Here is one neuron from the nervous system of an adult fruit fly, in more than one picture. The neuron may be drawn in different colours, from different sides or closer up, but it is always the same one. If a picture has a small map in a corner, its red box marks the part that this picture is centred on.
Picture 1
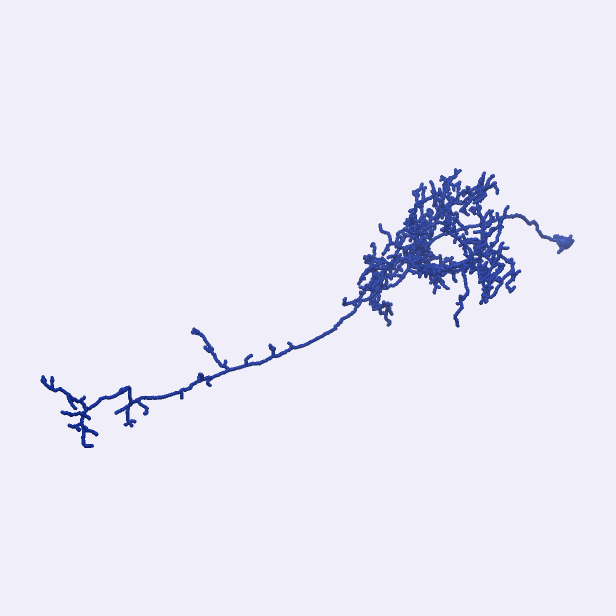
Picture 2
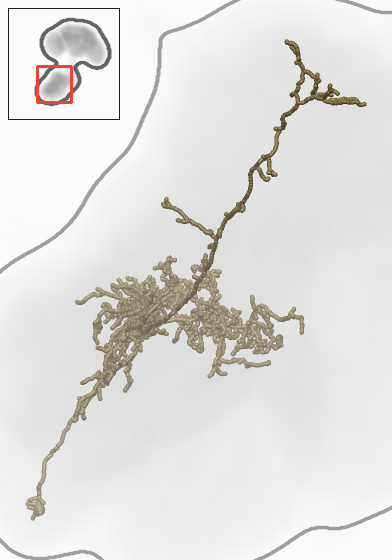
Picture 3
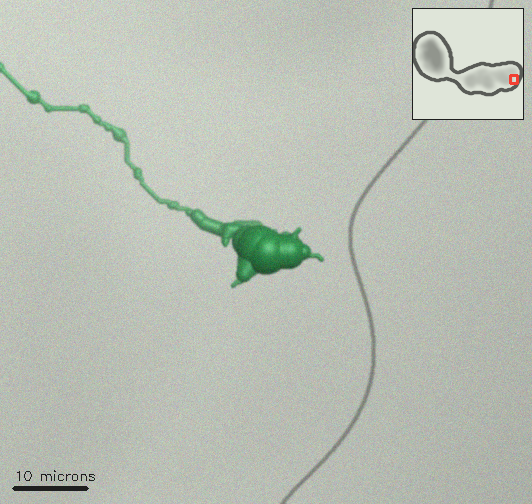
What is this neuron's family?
hemilineage 03B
